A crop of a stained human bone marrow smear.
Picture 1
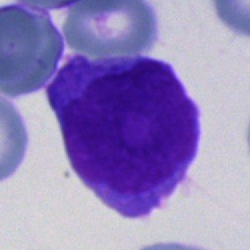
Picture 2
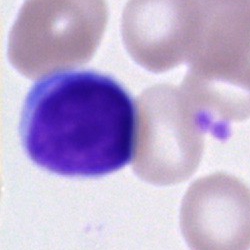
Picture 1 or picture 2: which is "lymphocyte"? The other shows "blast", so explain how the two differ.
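In picture 1 is a blast; picture 2 shows a lymphocyte. The blast has an irregular, somewhat angular outline rather than a smoothly round one. The lymphocyte is roughly round, with somewhat flattened, squared-off sides. In both cells the nucleus takes up most of the space. The blast keeps a narrow rim of cytoplasm, while the lymphocyte has very little, showing as a thin rim mainly along its left edge.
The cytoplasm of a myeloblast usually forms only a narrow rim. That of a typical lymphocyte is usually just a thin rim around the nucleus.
The chromatin of the blast is fine and evenly spread, without coarse dark clumps. The lymphocyte's nucleus stains a deep, dark purple-blue throughout.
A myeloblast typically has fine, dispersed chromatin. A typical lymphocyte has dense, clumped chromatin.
The cytoplasm is deep blue-purple in the blast and blue in the lymphocyte.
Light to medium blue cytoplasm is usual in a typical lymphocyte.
Neither cell shows granules in its cytoplasm, and the blast's cytoplasm also has no clear vacuoles.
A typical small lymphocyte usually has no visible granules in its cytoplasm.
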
